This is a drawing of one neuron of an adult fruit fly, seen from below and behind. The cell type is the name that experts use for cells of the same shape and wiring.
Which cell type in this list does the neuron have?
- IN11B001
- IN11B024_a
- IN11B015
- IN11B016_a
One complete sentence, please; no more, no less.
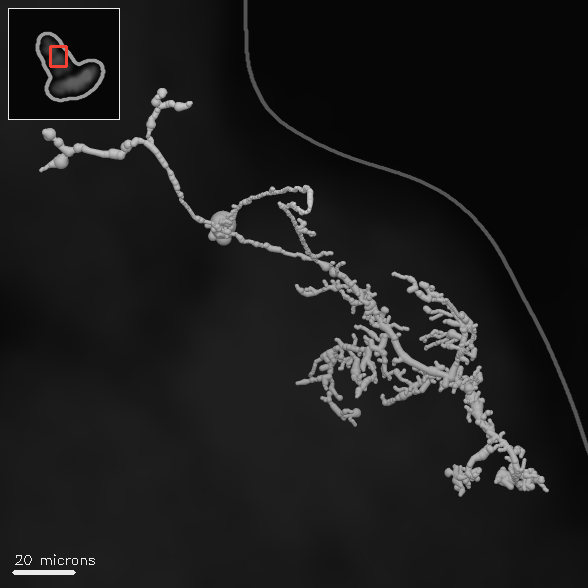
As a matter of cell type, the neuron is IN11B001.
